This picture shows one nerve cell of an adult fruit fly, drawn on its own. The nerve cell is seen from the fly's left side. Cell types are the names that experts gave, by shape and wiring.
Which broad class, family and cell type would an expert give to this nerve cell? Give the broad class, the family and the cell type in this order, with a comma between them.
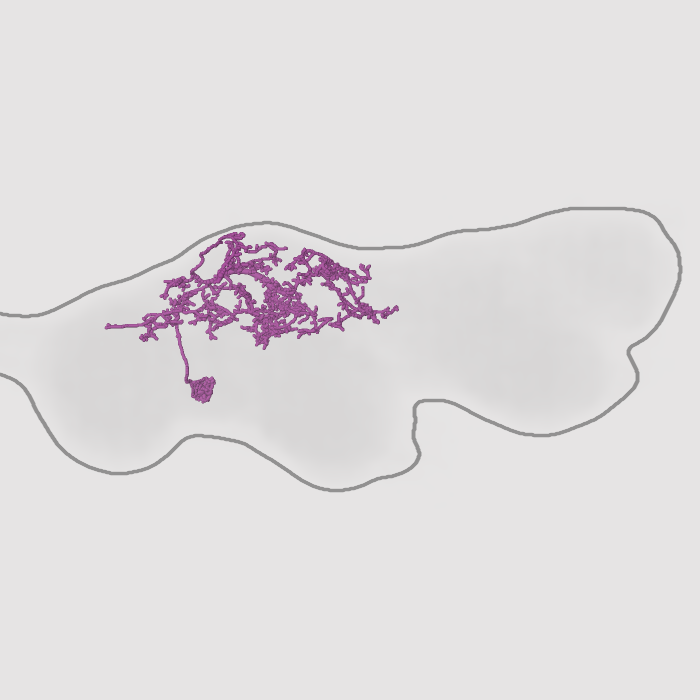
nerve-cord intrinsic neuron, hemilineage 03B, IN03B005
